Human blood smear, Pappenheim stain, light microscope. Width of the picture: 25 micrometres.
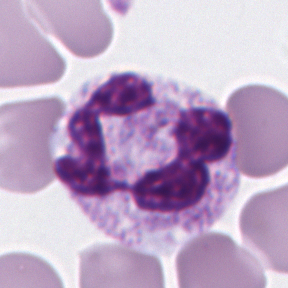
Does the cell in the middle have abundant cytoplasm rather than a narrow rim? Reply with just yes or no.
Yes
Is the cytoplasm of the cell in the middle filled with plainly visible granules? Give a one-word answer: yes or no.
Yes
